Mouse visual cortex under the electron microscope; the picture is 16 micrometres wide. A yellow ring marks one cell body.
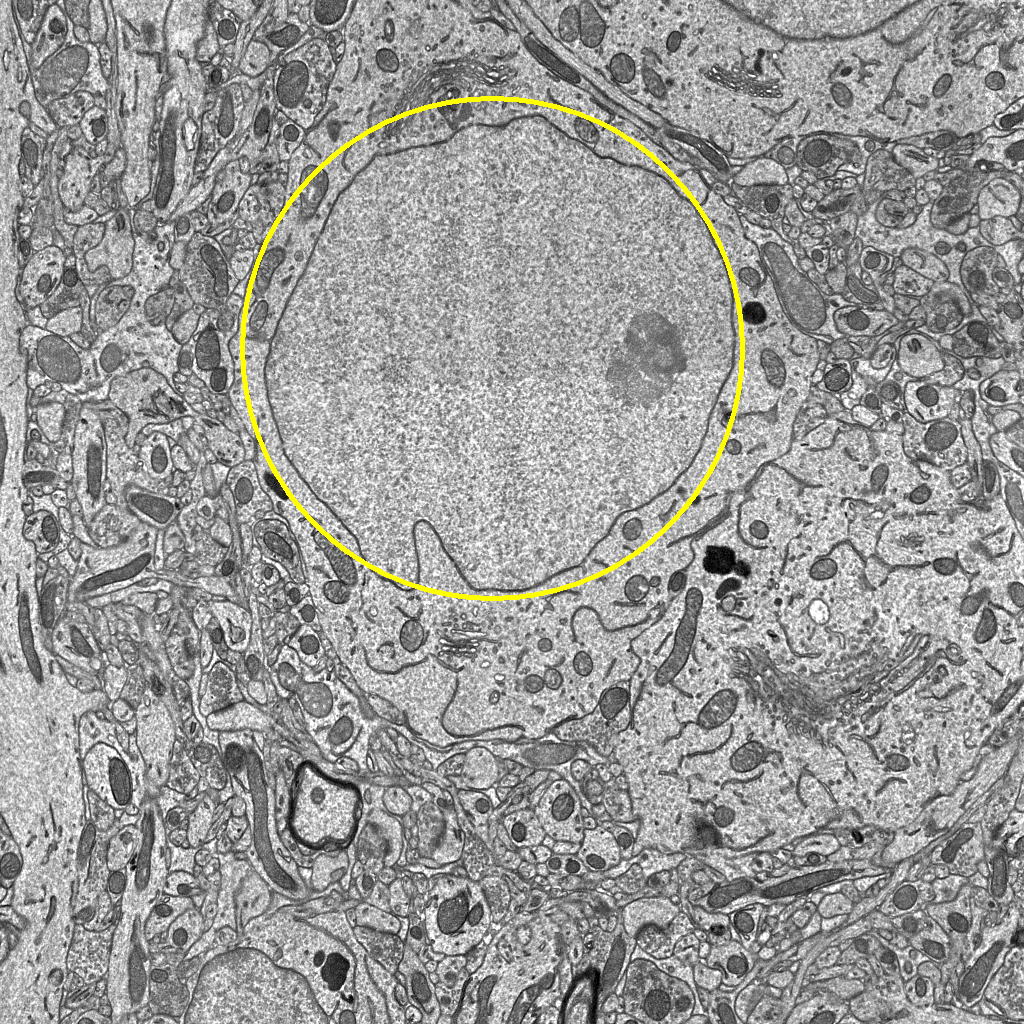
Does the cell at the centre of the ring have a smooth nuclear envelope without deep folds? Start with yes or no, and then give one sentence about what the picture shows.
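No. The envelope has one deep, narrow infolding at the bottom of the nucleus.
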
